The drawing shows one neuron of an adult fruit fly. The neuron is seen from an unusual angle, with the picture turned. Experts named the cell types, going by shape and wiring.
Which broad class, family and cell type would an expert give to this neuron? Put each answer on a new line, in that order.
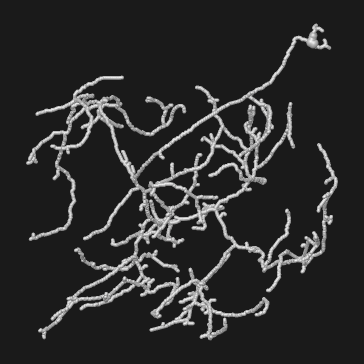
nerve-cord intrinsic neuron
hemilineage 04B
IN04B032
